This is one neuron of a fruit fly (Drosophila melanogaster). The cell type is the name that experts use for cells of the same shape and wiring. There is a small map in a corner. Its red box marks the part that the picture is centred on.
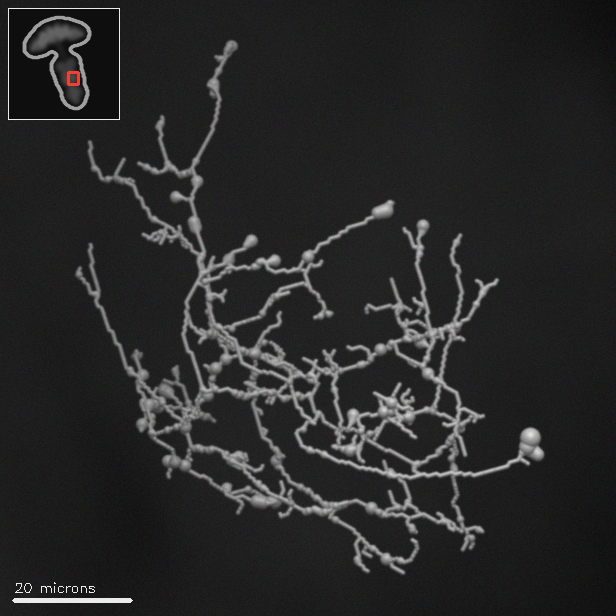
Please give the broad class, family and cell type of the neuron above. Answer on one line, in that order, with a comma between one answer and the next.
nerve-cord intrinsic neuron, hemilineage 01B, IN01B046_a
